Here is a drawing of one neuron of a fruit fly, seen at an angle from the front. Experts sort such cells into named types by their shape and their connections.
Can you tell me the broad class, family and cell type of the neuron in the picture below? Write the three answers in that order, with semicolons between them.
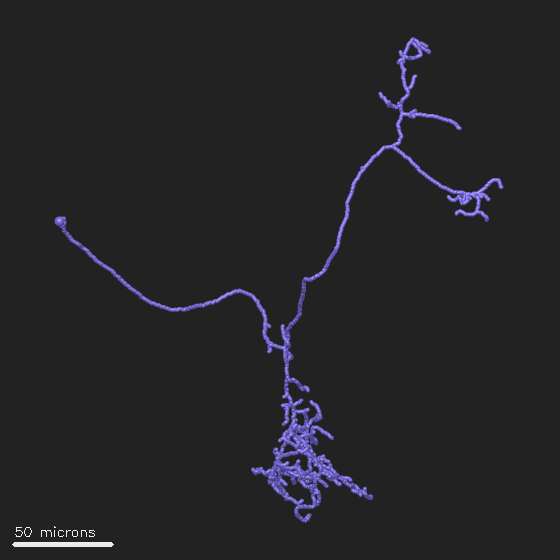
central-brain intrinsic neuron; hemilineage CREa1_ventral; mAL_m10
